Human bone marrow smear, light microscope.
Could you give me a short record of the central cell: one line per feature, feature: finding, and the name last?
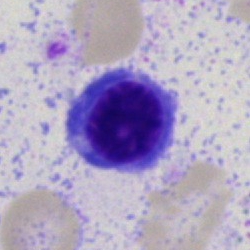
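Cytoplasm: a deep blue rim round the nucleus
Rim: widest over on the cell's left side, you'll see
Granules: none distinct
Vacuoles: none seen
Name: erythroblast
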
